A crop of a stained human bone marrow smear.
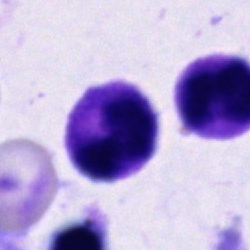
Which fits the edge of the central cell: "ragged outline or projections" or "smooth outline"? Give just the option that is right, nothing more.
Smooth outline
